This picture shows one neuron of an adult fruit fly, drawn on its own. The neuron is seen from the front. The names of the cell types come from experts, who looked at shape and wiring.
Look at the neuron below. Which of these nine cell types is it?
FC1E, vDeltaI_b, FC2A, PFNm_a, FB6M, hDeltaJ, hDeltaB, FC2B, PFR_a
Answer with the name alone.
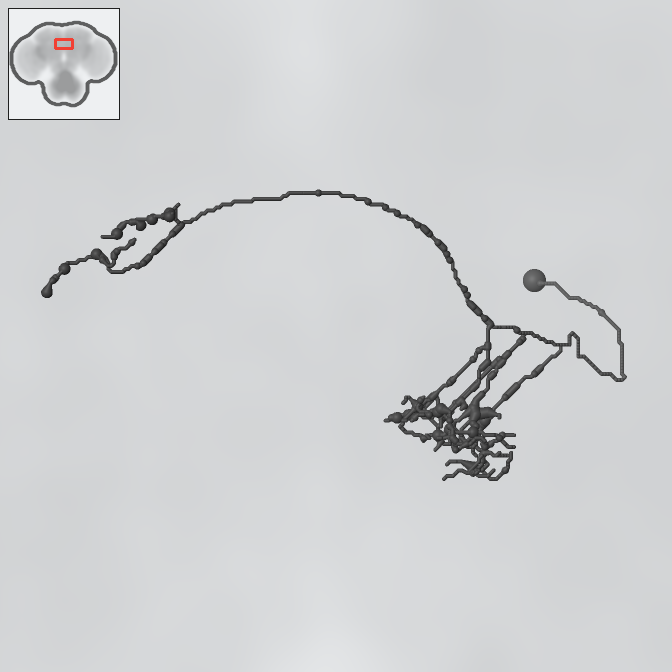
FC1E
